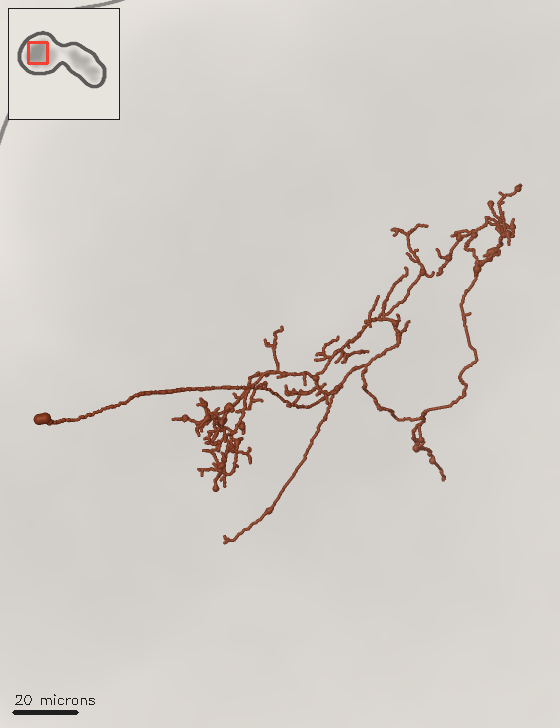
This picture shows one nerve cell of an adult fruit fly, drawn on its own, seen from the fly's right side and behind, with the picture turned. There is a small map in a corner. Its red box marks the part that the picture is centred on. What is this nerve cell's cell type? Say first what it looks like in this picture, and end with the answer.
The cell body is on the left of the picture. By the scale bar it is about 160 microns wide in this view. Dozens of branch ends can be seen. Its broad class is central-brain intrinsic neuron. The cell type is CB2494.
